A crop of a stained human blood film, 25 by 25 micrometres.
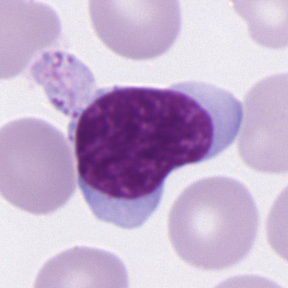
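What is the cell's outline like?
Irregular rather than smoothly round; the cell is about 1.75 times as wide as a whole red cell in the picture.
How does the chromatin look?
Dense and dark purple, in coarse clumps with lighter streaks between; the nucleus is about 12 by 10 micrometres and fills about 70% of the cell's area.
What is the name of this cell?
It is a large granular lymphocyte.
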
